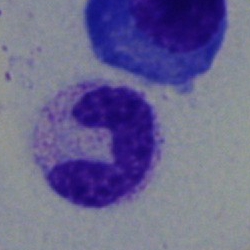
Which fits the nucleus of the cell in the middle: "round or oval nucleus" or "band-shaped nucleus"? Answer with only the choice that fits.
Band-shaped nucleus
